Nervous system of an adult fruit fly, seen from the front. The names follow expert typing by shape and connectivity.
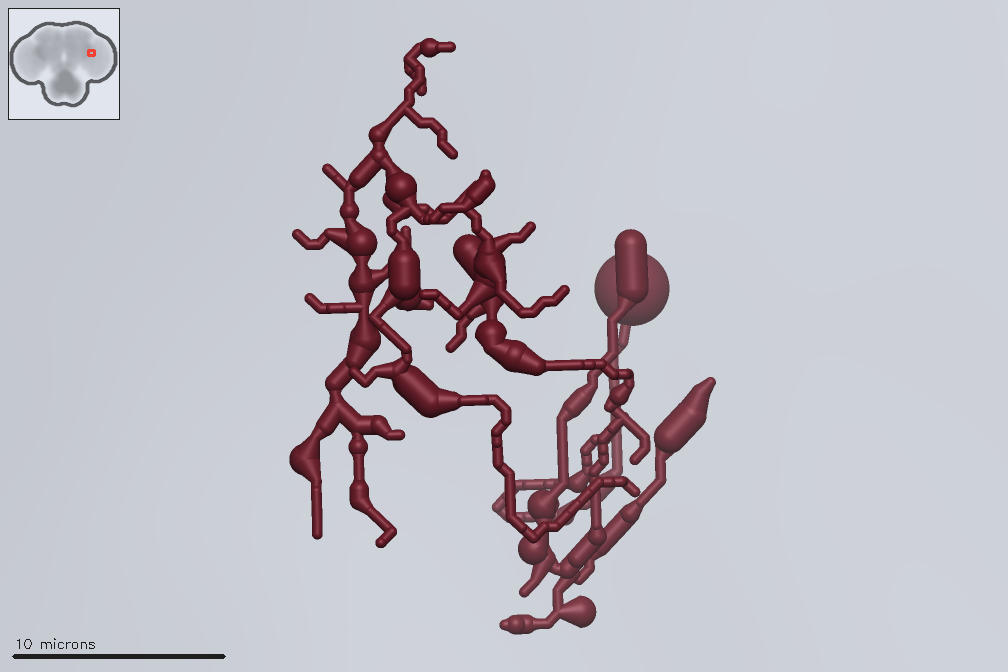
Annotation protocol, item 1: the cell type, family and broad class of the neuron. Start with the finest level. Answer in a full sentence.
Type T5d of the T family, an optic-lobe intrinsic neuron.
